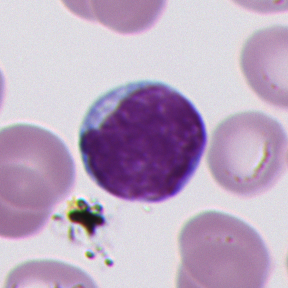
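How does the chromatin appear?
Dense, staining dark purple.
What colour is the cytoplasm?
Pale blue-grey.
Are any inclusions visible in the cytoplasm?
Neither granules nor vacuoles are visible.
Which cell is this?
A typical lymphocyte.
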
